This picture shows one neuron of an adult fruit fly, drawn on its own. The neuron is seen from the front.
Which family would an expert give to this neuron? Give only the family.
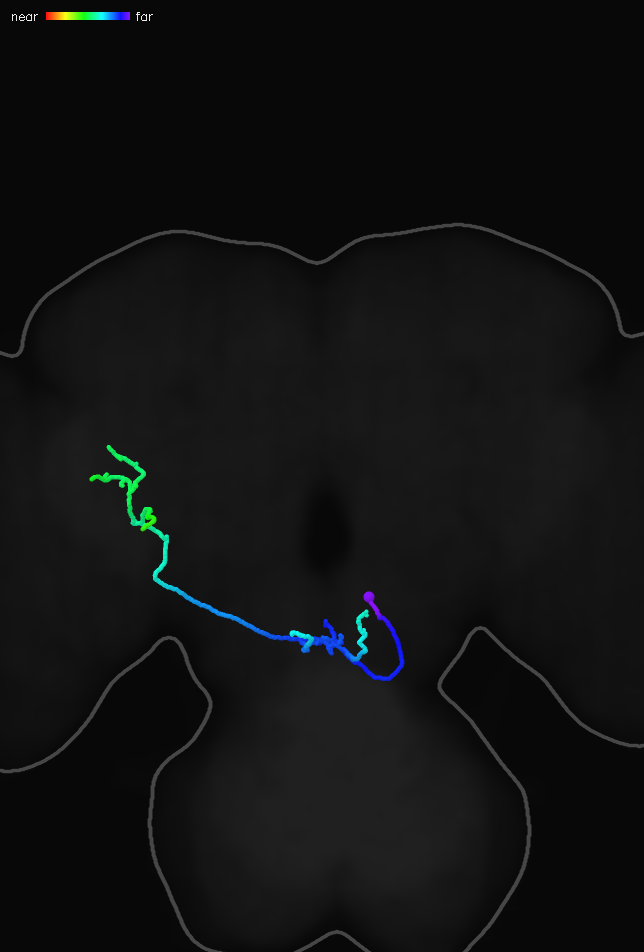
hemilineage LB19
